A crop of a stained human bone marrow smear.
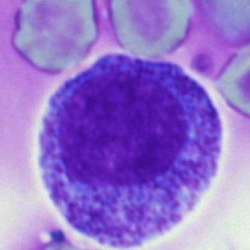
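Promyelocyte in a stained bone marrow smear. First, the outline is round. Next, the nucleus lies toward the top, leaving a wider band of cytoplasm below. Then, the chromatin stains a dense, dark purple. Finally, the cytoplasm is packed with numerous coarse purple granules.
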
